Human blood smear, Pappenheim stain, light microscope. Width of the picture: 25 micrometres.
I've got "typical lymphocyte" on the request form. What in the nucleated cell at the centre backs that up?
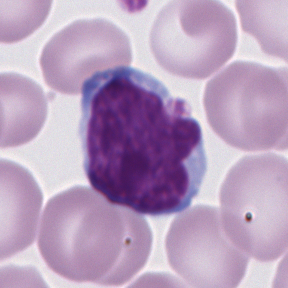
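The central cell is a typical lymphocyte.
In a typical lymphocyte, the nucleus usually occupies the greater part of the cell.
Here the nucleus fills about 80% of the cell's area, which agrees with that.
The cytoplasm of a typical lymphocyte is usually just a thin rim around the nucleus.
In this cell the cytoplasm forms only a narrow pale blue rim around the nucleus, which agrees as well. The picture also shows an outline that is irregular and angular rather than round, a notch cut into the right side of the nucleus, and dark purple, coarsely clumped chromatin.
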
